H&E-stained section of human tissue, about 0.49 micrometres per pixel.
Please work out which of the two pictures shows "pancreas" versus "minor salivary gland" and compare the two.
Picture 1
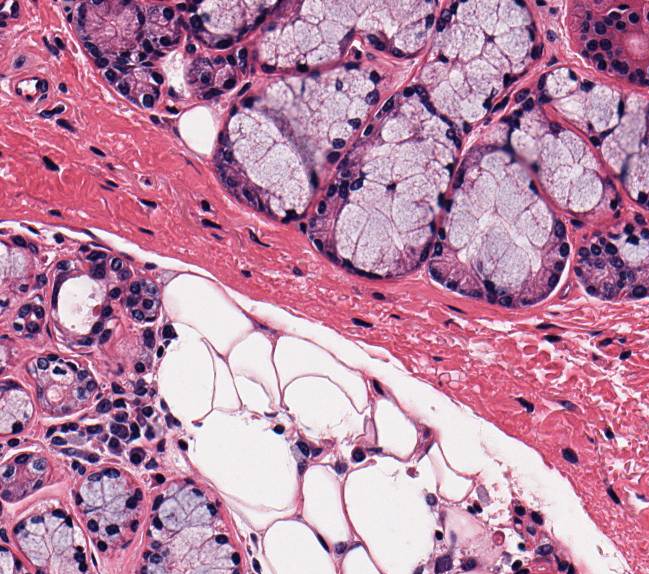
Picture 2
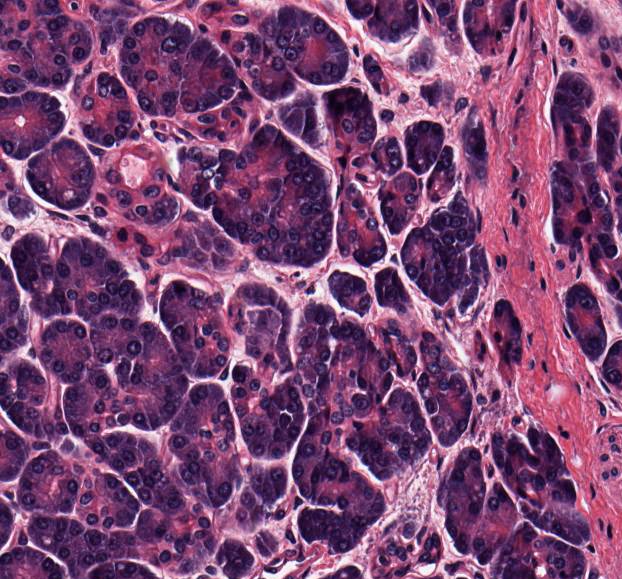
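In this pair, the minor salivary gland is picture 1 and the pancreas is picture 2. The upper right of picture 1 is filled with large rounded acini of cells with pale, foamy, grey-white cytoplasm, their dark, flattened nuclei pressed to the cell bases at the acinar edge. Thin pink connective tissue strands outline each of these acini, and the glandular units in the lower left are smaller. In picture 2, closely packed acini grouped into lobules fill most of the field, apart from a fibrous band at the right. Their round nuclei sit toward the cell bases, and many acini, especially at the upper left, have a pinker zone at the centre toward a tiny, mostly inconspicuous lumen.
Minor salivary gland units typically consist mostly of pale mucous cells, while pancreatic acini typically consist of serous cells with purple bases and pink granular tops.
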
